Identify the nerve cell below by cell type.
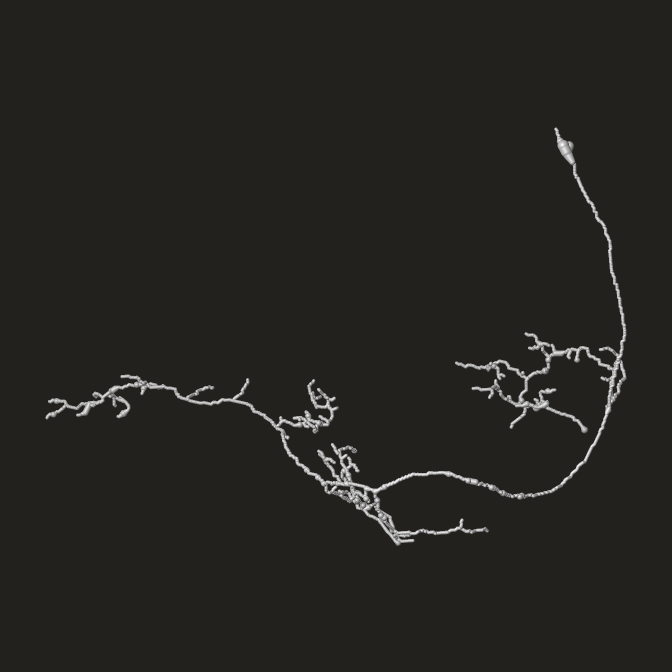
IN19A065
